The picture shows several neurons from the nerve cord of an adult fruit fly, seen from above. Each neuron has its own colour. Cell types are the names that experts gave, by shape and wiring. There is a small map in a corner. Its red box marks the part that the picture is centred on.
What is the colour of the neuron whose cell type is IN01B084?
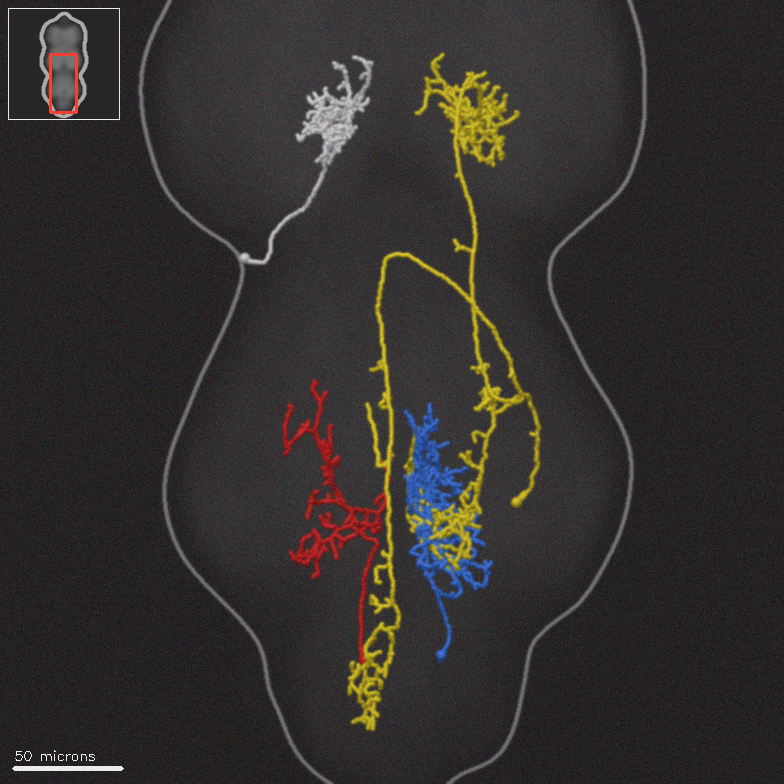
red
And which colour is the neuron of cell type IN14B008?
yellow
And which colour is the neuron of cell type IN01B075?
white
